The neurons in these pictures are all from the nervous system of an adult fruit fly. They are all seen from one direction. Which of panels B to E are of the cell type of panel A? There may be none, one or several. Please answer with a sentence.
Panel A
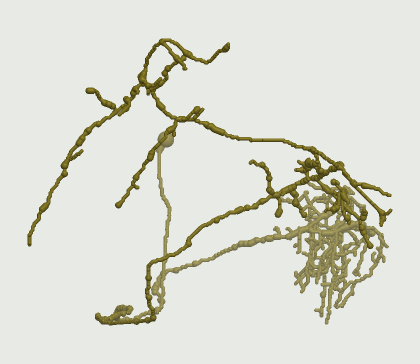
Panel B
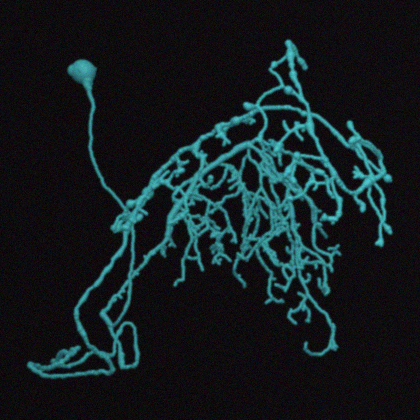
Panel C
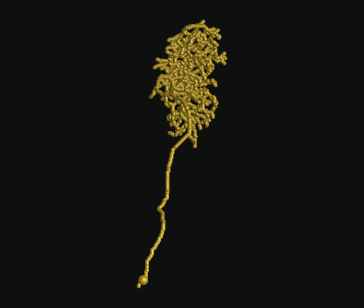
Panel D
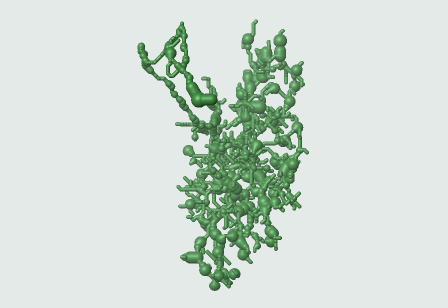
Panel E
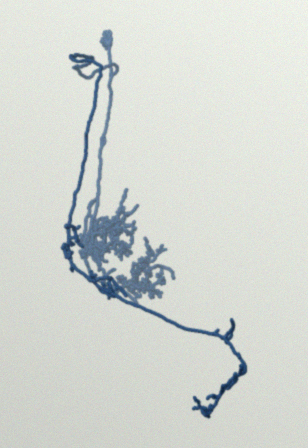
Panel B and panel E are of the same cell type.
